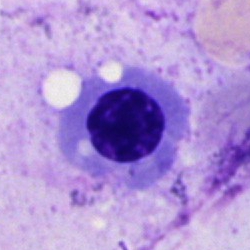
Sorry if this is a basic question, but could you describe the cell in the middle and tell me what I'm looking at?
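Dark, coarsely clumped chromatin is present, and no nucleolus can be seen in the nucleus. The cytoplasm is pale blue. Two round, clear vacuoles lie at the upper-left edge of the cell. The cell is an erythroblast.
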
